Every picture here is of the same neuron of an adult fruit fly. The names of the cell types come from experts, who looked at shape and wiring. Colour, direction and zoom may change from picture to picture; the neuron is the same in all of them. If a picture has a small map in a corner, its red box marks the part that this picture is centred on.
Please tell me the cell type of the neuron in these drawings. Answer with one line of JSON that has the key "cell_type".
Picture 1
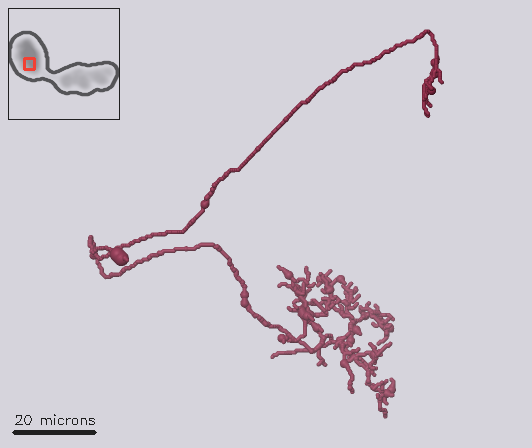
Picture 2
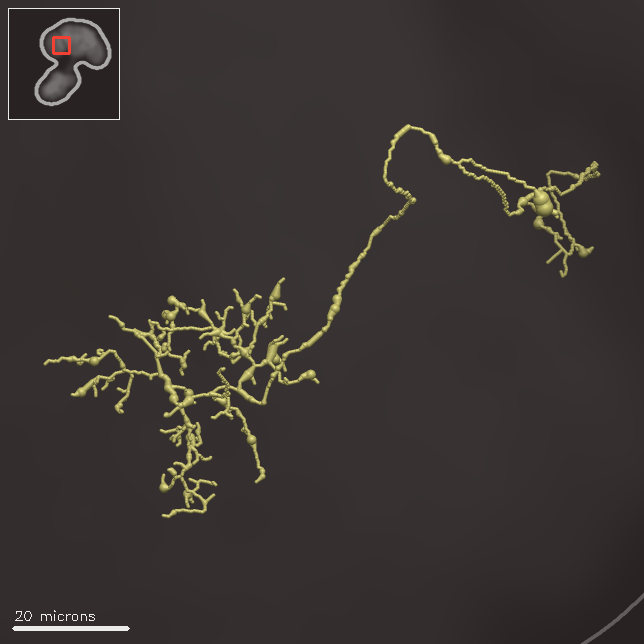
{"cell_type": "MeLo7"}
